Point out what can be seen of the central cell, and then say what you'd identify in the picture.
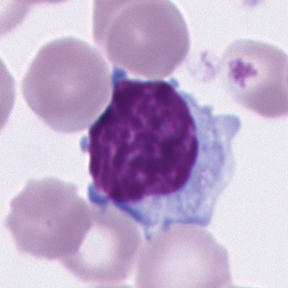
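First, the outline: it is irregular, with pointed projections along the right edge. Next, the chromatin: dense and dark purple, in coarse clumps separated by paler streaks. Then the cytoplasm: pale grey-blue, with most of it lying to the right of and below the nucleus. Last, the name: a typical lymphocyte.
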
